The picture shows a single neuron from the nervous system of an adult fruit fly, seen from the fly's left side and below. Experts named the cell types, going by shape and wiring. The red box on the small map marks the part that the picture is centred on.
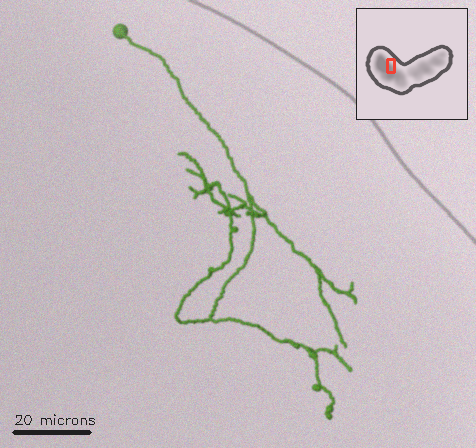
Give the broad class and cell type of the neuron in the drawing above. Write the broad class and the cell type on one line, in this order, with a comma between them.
central-brain intrinsic neuron, PS153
